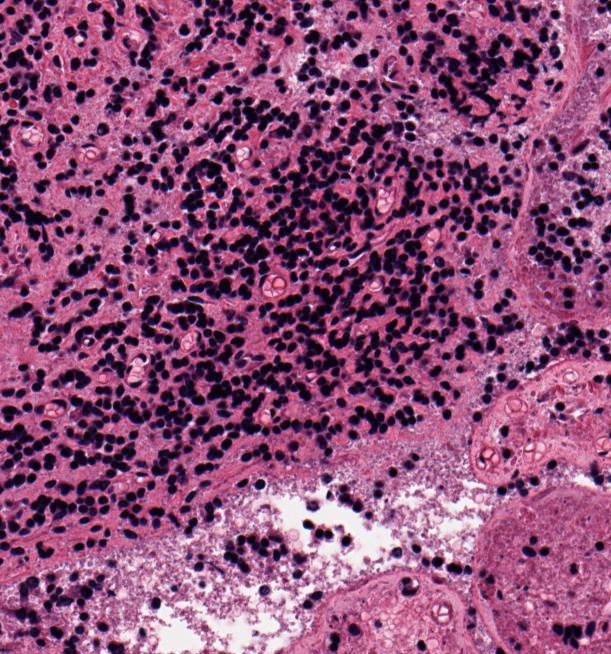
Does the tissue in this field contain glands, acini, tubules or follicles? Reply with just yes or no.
No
